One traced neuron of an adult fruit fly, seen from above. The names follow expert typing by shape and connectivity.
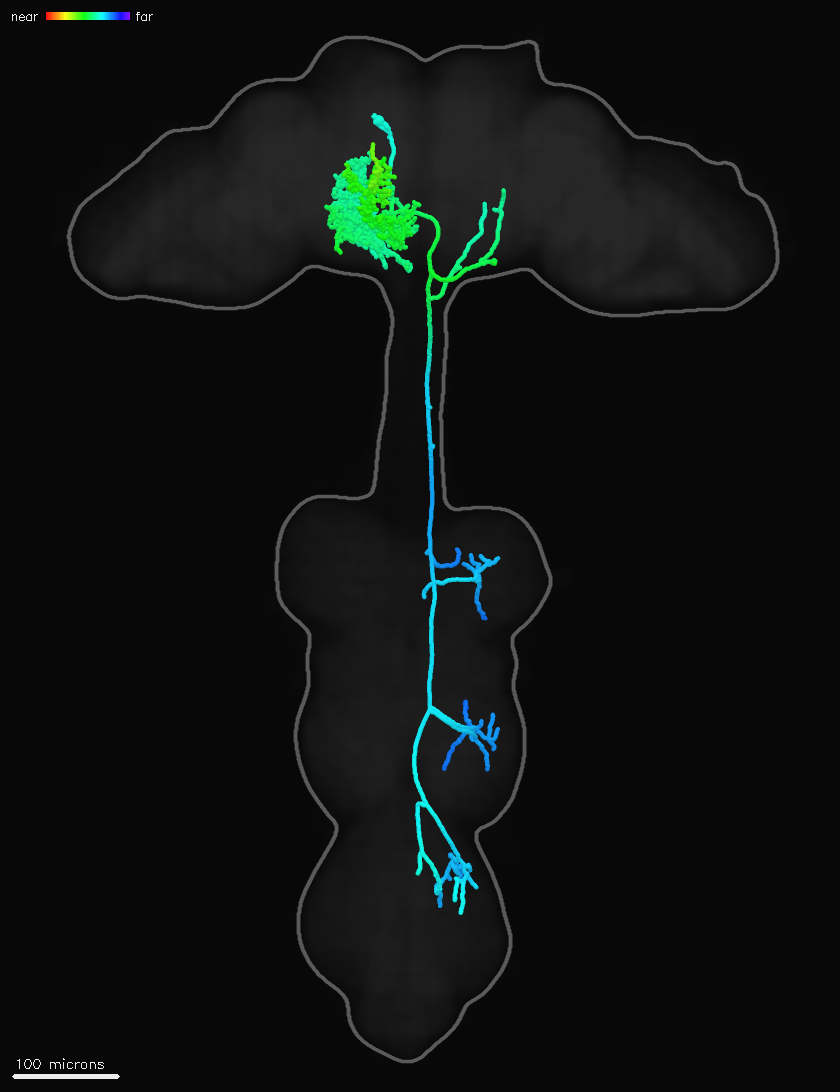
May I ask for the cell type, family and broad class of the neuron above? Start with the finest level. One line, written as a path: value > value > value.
DNg96 > hemilineage MX3 > descending neuron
